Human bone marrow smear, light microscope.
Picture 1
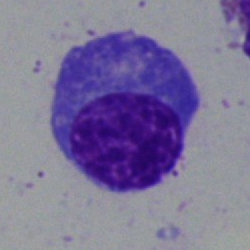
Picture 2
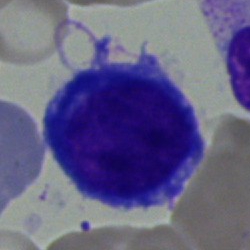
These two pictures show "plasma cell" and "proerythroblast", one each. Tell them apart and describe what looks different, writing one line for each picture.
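Picture 1 is a plasma cell. The cytoplasm is plentiful and deep blue.
Picture 2 is a proerythroblast. The thin rim of cytoplasm stains deep blue.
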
